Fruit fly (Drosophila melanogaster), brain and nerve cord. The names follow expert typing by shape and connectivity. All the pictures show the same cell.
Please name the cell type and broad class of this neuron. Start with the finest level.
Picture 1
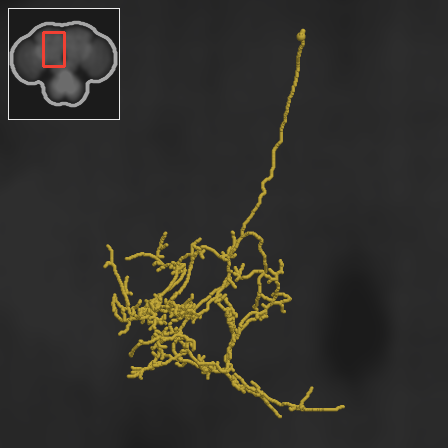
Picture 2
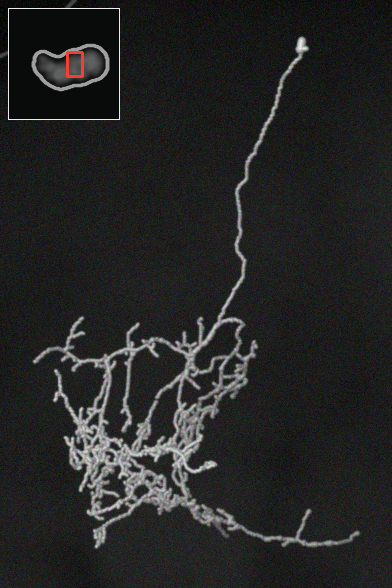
PS141; central-brain intrinsic neuron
